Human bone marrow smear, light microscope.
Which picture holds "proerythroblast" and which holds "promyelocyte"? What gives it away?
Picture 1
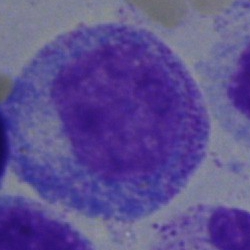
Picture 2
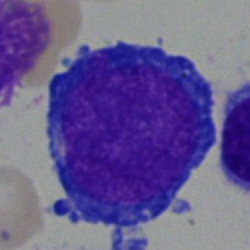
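Picture 1: promyelocyte. Picture 2: proerythroblast. Main difference is the cytoplasm: abundant in picture 1, broadest in a band on the lower left; only a thin rim around the nucleus in picture 2.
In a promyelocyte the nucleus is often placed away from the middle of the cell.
Chromatin is similar in both, with no coarse dark clumps: finely stippled and fairly evenly purple in picture 1, finely granular and evenly spread in picture 2. Picture 2 also: roughly round outline with a slightly uneven edge; deep blue cytoplasm with no distinct granules; small rounded blue blebs bulging from the surface, clearest at lower left. Picture 1 edges: parts of other cells with dark purple nuclei.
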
